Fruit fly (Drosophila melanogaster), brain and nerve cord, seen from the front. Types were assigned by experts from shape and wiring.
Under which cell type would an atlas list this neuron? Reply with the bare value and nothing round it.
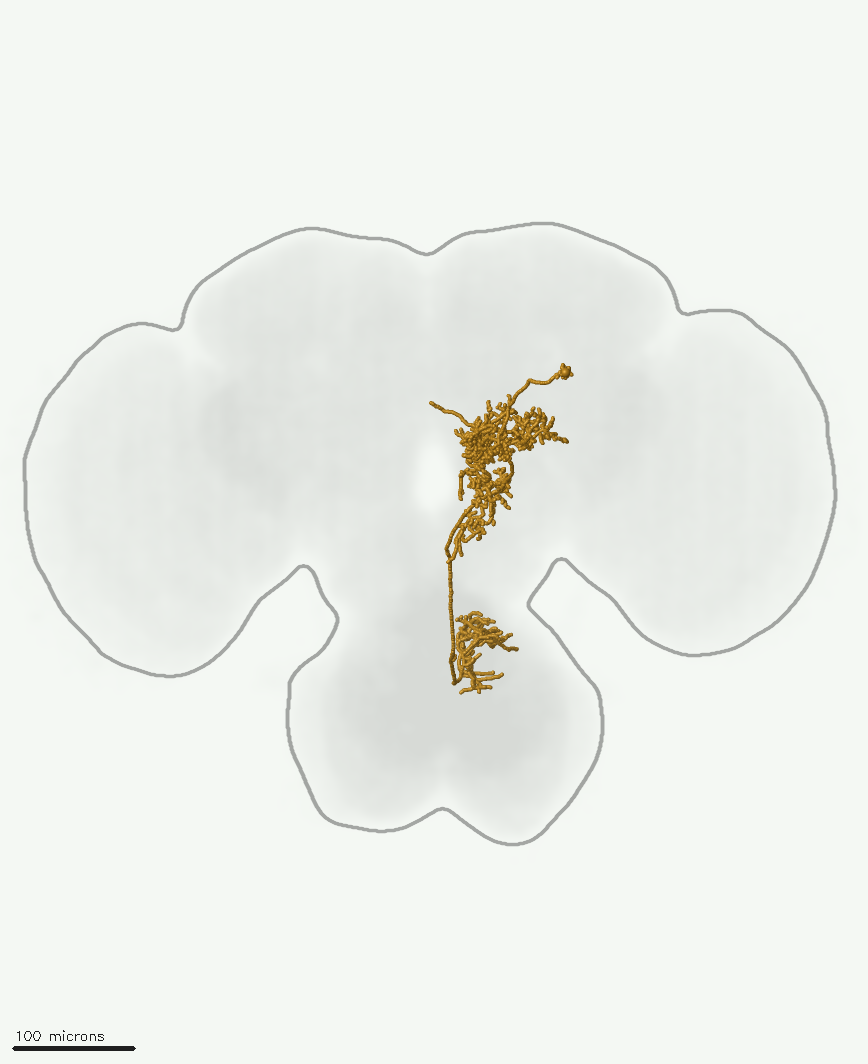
DNa04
